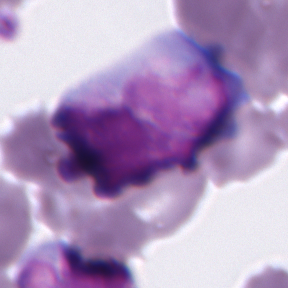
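Myeloblast, the central cell. First, its outline is angular and roughly rectangular rather than round. Second, the lower edge is irregular, with several small knobby bulges. Third, the purple material is finely streaked, not coarsely clumped. Last, no distinct granules appear anywhere.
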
